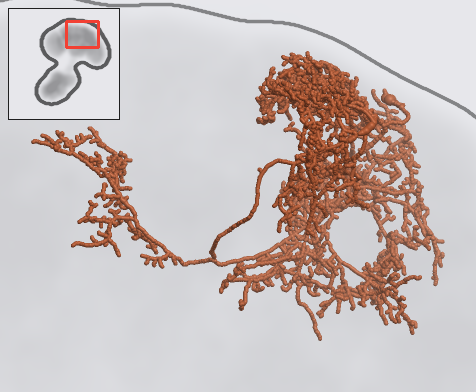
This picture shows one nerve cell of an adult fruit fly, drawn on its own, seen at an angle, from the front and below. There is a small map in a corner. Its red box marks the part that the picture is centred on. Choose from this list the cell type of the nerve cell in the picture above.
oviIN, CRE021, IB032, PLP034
CRE021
